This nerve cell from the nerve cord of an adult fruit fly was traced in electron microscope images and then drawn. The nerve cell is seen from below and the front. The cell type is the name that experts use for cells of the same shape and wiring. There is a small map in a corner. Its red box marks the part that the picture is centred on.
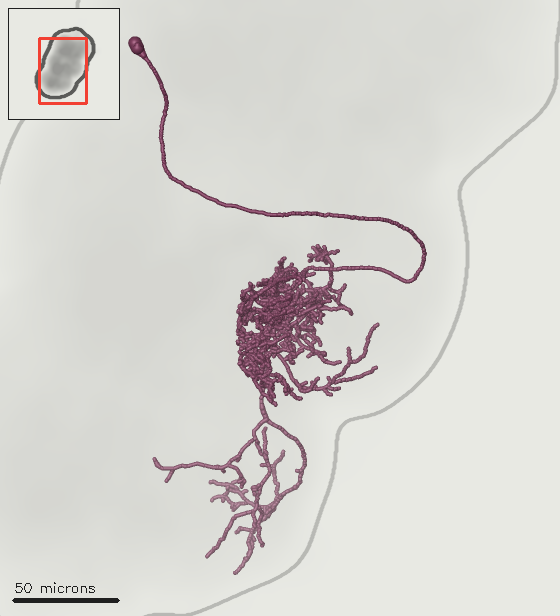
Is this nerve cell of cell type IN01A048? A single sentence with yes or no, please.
No, this nerve cell falls under a different cell type, not IN01A048.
